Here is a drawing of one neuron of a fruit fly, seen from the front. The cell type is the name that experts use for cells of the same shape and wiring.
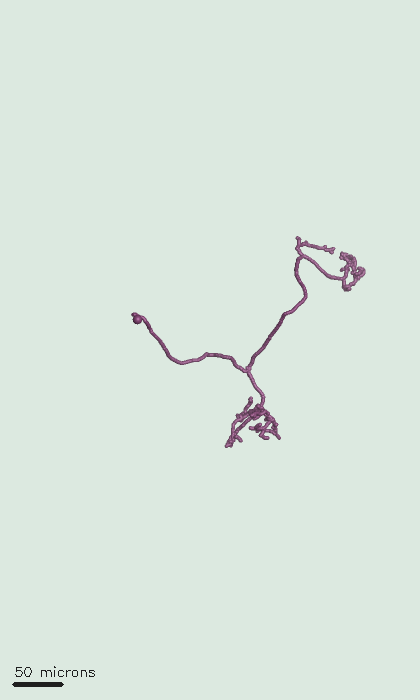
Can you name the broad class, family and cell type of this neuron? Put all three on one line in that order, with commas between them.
central-brain intrinsic neuron, hemilineage CREa1_ventral, mAL5B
